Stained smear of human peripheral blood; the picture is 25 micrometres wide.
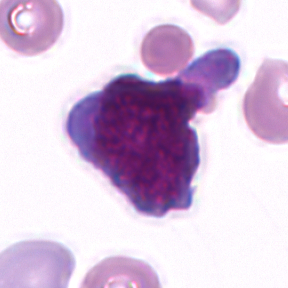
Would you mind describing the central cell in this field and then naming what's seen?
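Most of the cell is filled by the nucleus. Its chromatin is dark purple in a coarse, patchy pattern of darker and lighter areas. The cytoplasm is blue and extends from the upper right of the cell as a tongue-like projection. The cell is an atypical promyelocyte.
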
